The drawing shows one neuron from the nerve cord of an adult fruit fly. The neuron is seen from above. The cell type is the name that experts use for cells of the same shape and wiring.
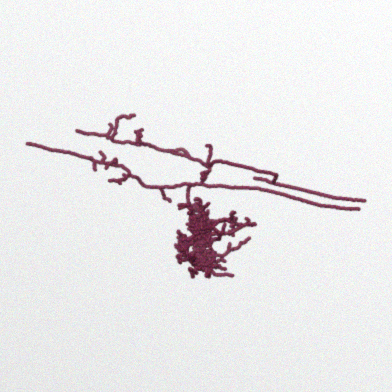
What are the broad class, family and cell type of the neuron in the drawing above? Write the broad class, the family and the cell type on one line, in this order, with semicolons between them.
ascending neuron; hemilineage 05B; AN05B104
